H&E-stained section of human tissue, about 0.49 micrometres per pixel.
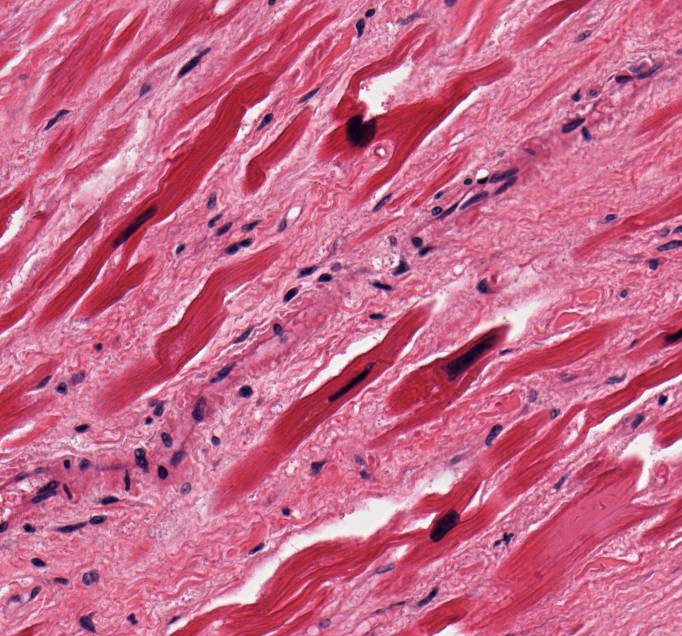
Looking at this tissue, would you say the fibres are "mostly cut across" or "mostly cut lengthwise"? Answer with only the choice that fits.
Mostly cut lengthwise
